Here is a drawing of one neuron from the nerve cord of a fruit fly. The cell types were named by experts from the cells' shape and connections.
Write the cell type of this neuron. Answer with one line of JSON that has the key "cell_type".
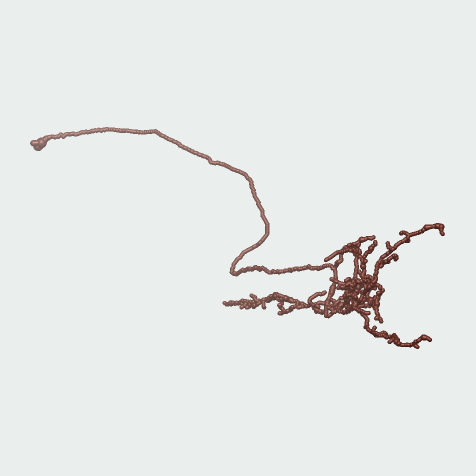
{"cell_type": "IN09A094"}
